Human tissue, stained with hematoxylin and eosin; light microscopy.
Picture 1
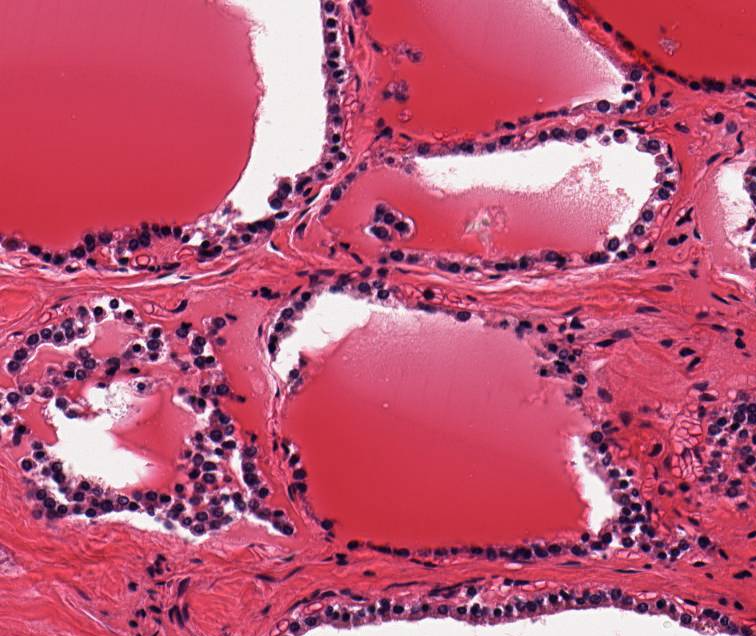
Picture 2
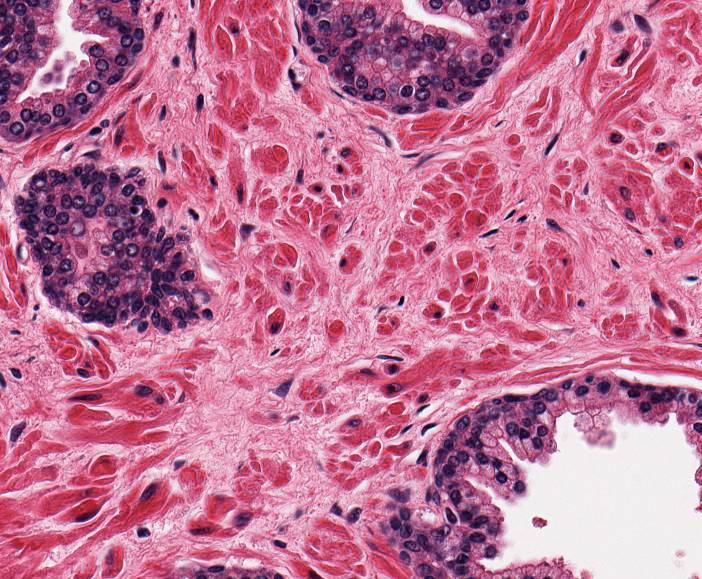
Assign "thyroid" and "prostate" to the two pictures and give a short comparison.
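Picture 1 shows thyroid and picture 2 shows prostate. In the thyroid, large, closed, round-to-angular follicles packed side by side fill most of the field, each holding homogeneous deep pink material within a single layer of low cuboidal to flattened cells.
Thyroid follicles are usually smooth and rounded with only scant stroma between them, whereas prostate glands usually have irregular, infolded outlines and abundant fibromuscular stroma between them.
In the prostate, bundles of smooth muscle cells with pink cytoplasm run in many directions through the central stroma. The gland at lower right has columnar cells with pale, clear-looking cytoplasm and dark round nuclei near the base.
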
